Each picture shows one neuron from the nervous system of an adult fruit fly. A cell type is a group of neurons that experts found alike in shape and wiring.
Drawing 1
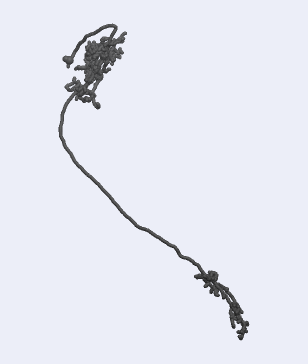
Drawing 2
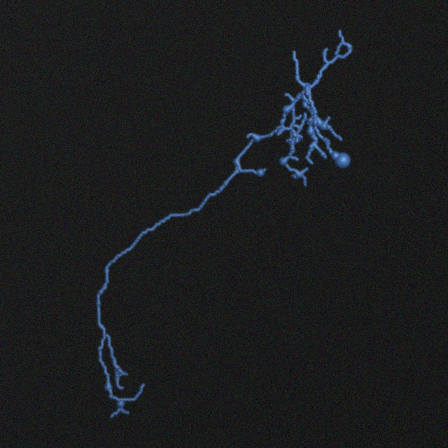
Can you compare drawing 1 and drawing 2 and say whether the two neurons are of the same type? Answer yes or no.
no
